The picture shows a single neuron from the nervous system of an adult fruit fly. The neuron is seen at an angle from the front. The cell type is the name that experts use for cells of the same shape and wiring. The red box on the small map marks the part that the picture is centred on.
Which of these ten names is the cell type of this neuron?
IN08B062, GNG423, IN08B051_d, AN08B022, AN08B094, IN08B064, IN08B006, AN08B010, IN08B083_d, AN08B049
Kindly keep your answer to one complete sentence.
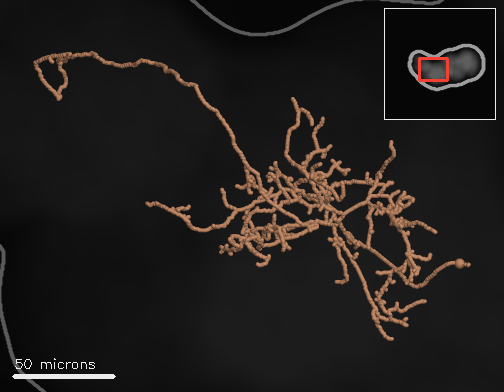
To this neuron applies the cell type name IN08B083_d.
